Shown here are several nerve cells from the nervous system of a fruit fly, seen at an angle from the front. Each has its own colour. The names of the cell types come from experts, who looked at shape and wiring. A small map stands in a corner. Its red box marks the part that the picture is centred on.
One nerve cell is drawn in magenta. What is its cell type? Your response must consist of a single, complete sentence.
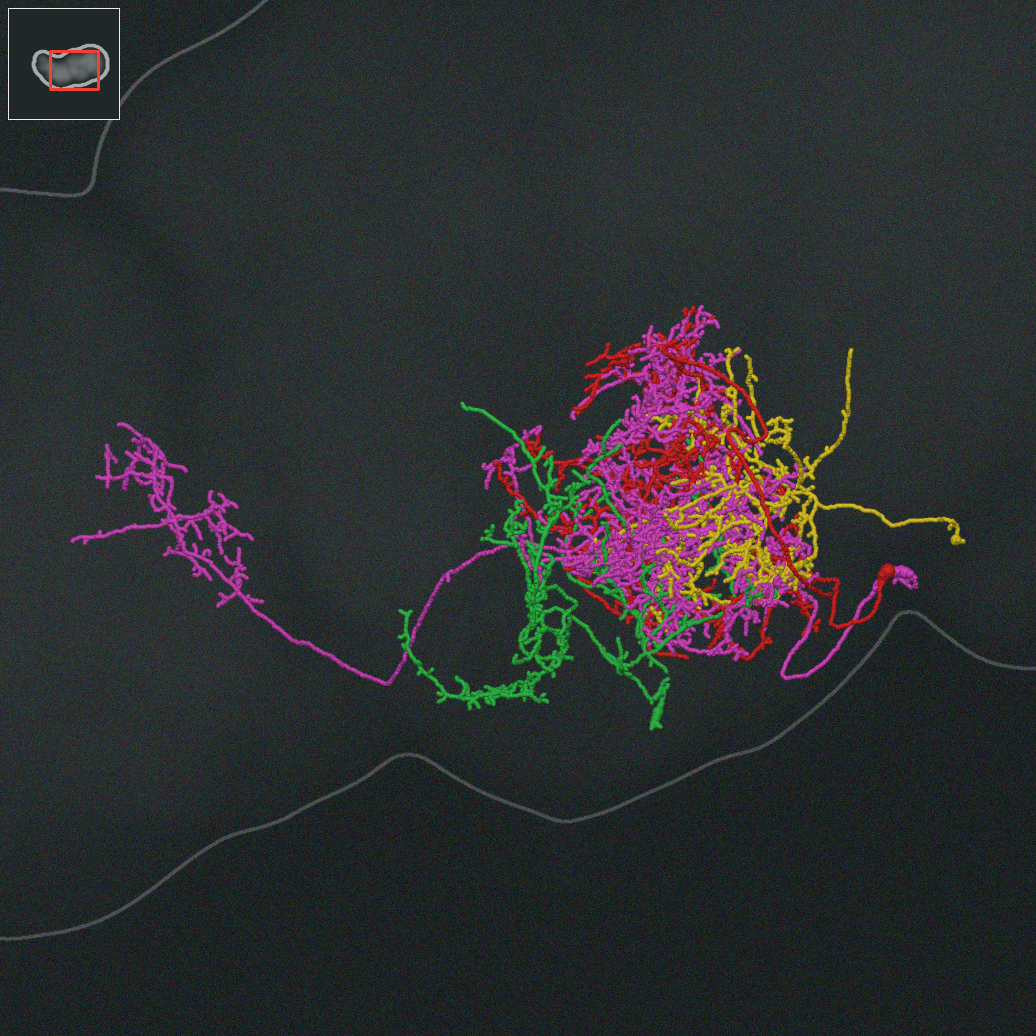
In terms of cell type, the neuron is DNge026.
